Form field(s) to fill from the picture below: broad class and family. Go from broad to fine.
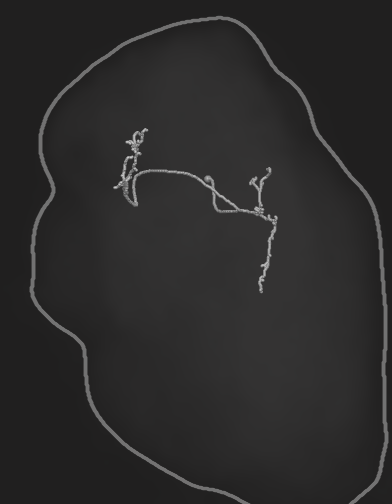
central-brain intrinsic neuron; hemilineage SLPa&l1_lateral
